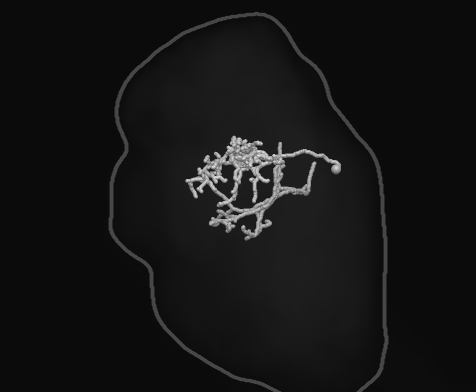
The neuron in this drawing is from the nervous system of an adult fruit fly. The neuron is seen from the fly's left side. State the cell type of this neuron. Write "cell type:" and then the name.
cell type: PVLP144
